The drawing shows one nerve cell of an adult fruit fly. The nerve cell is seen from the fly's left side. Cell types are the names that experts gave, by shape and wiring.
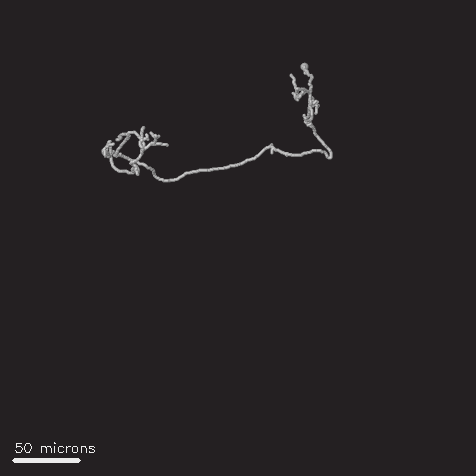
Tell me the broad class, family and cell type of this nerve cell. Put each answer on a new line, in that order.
central-brain intrinsic neuron
class Kenyon Cell
KCg-s4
